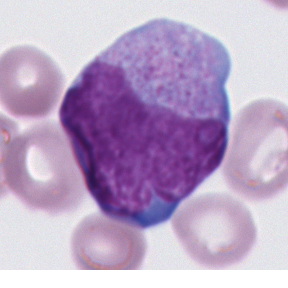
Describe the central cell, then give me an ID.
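The cell outline is angular, bounded by several fairly straight edges. The nucleus occupies the lower left part of the cell and has an irregular outline, indented along its lower edge. The cytoplasm shows no visible vacuoles. This is an atypical promyelocyte.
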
